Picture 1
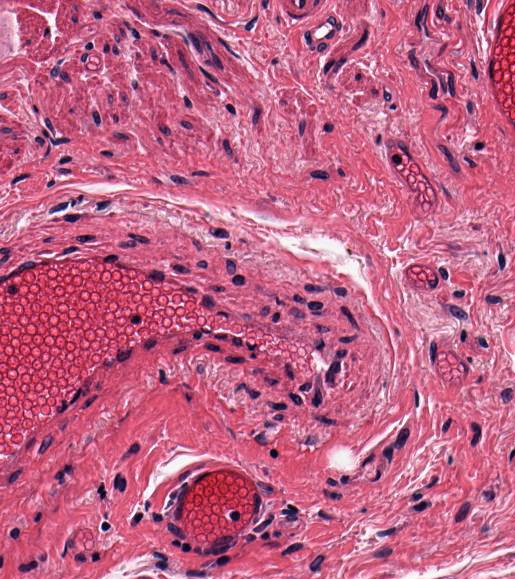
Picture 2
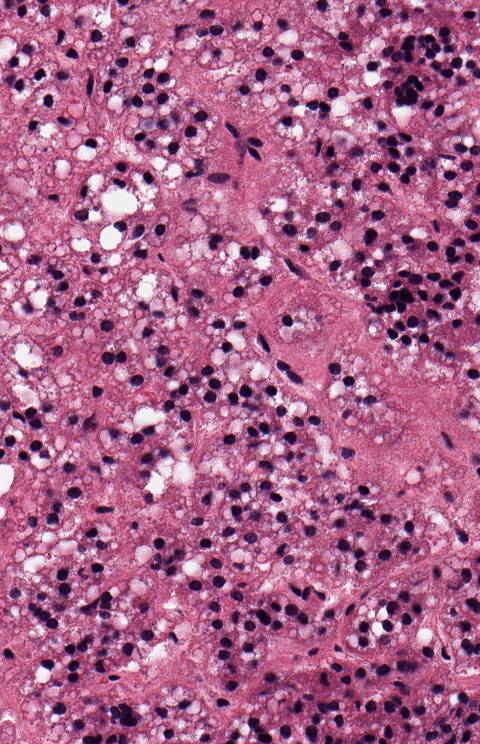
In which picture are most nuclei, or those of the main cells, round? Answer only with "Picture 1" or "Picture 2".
Picture 2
